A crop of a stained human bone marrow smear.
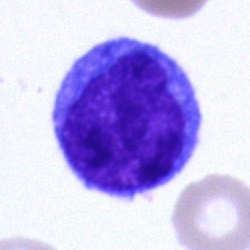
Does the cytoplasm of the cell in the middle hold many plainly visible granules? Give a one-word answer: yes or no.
No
